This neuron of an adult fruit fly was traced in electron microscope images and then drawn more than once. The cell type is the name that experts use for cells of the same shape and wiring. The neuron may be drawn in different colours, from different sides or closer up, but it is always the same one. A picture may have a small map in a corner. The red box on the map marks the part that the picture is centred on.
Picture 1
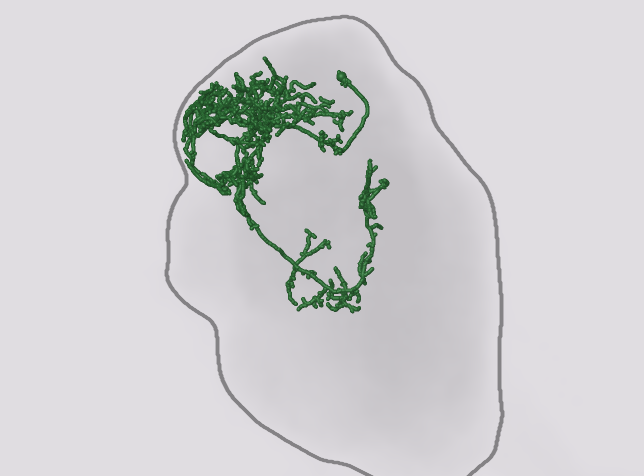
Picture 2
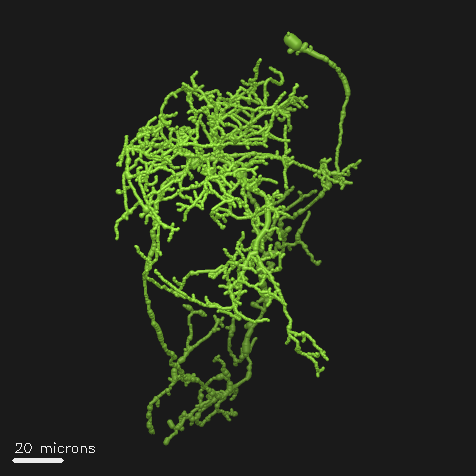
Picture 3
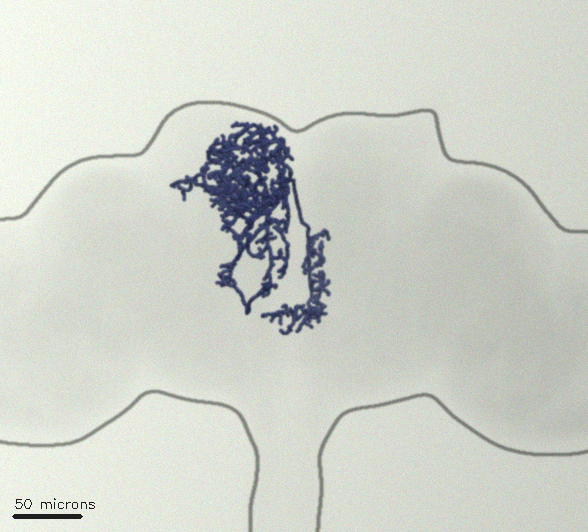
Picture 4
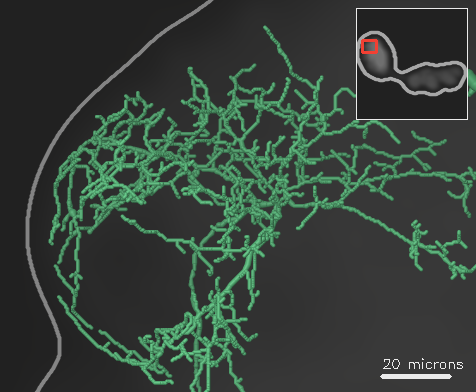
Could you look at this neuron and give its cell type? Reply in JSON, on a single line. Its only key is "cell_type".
{"cell_type": "SMP456"}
